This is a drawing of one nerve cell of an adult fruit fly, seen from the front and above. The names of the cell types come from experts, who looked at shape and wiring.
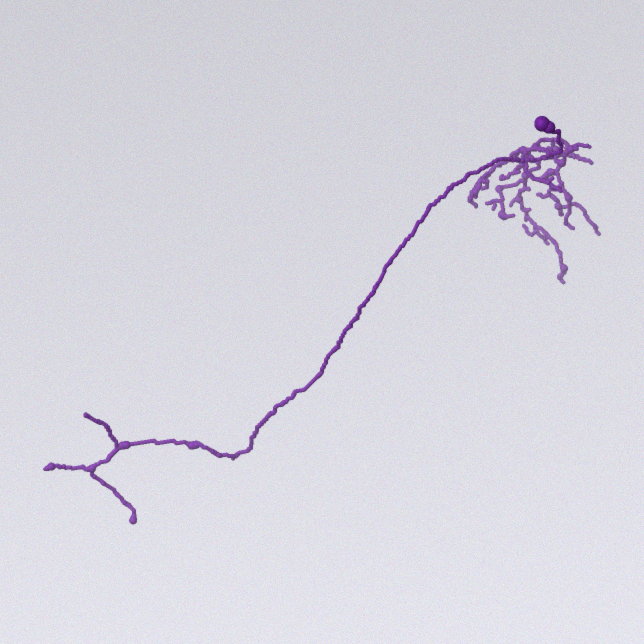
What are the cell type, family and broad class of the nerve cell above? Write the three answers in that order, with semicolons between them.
LPT100; LPT; visual projection neuron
